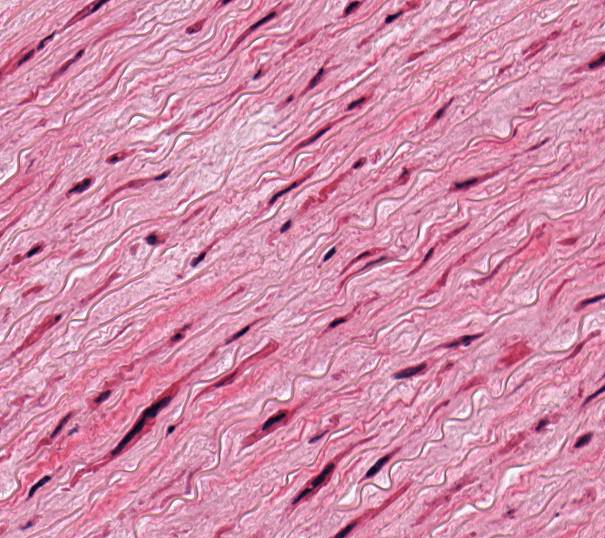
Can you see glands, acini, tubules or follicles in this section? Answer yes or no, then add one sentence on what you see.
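No. No epithelium or glands are present anywhere in the field.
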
